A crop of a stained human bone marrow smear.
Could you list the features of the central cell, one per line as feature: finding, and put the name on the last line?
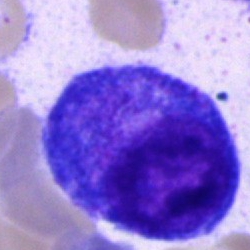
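Outline: smooth, roughly oval
Nuclear position: off-centre, toward the lower right
Cytoplasm colour: deep blue
Cytoplasm extent: widest on the upper left side
Kind: promyelocyte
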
